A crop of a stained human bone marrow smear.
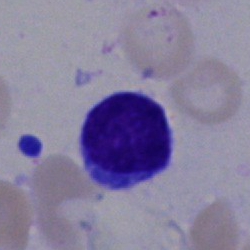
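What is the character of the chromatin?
Dense, staining deep purple throughout the nucleus.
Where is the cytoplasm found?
It is scant, forming a narrow crescent mainly along the lower edge of the cell.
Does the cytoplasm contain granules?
None are seen.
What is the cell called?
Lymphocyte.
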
